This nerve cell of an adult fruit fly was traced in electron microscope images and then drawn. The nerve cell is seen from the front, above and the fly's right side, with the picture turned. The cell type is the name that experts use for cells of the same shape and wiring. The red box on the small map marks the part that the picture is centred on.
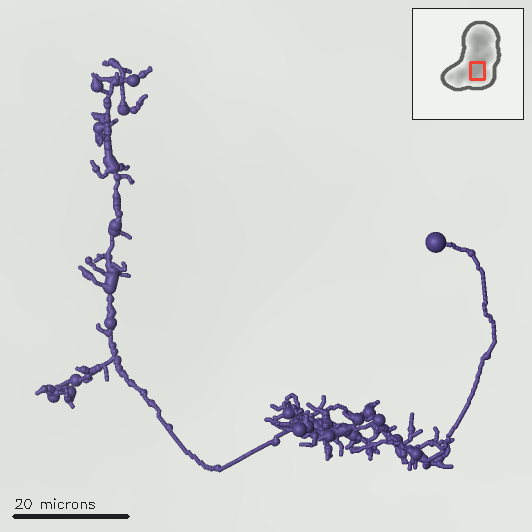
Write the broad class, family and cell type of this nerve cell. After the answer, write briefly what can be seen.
It is an optic-lobe intrinsic neuron. Its family is TmY. The cell type is TmY5a. Its cell body lies on the right of the picture. From left to right in the picture it spans about 80 microns. The picture shows dozens of branch ends.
